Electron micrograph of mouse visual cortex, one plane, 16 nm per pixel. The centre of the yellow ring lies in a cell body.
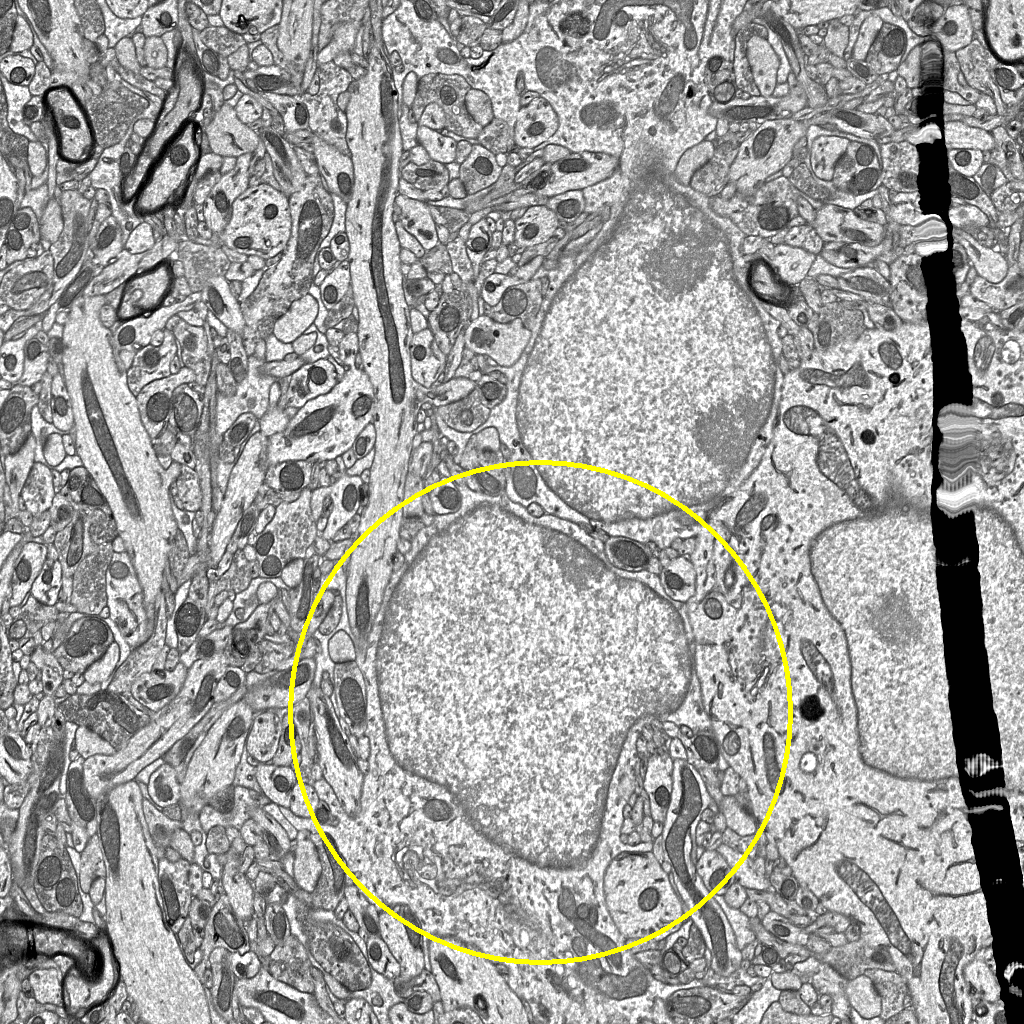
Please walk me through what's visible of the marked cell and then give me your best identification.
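Most nuclear chromatin is fine, pale and evenly dispersed; a darker patch of denser chromatin abuts the envelope at the top. No rounded dense nucleolus is seen in this plane. Cytoplasm is widest below the nucleus: pale, with few organelles. It is an astrocyte.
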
